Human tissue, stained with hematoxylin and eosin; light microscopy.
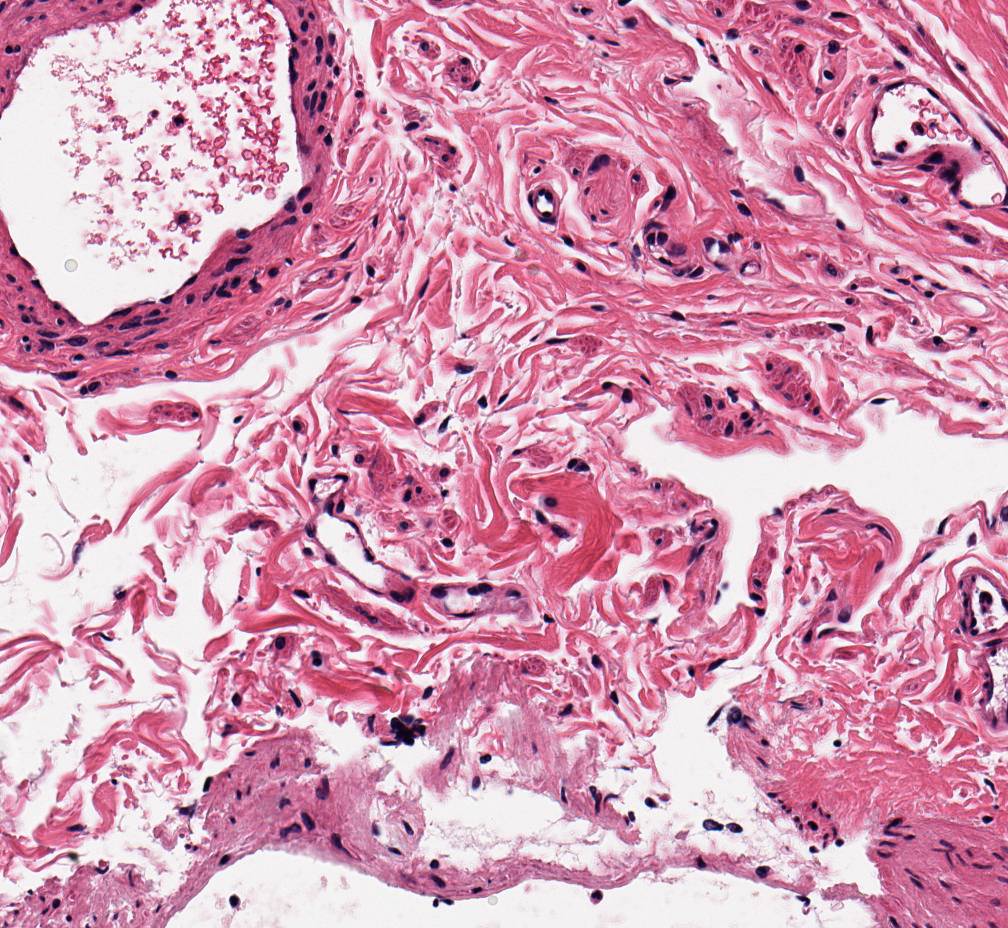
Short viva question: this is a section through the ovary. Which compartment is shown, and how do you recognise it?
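The ovarian medulla is what we have here. The deciding point is the large vessel in the upper left corner, with scattered red blood cells in its lumen and elongated nuclei running around its wall in several layers.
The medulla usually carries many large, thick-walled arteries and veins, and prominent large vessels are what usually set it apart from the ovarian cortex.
Around that vessel, most of the field is wavy pink collagen running in varied directions, with small, dark, spindle-shaped nuclei scattered between the bundles.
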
